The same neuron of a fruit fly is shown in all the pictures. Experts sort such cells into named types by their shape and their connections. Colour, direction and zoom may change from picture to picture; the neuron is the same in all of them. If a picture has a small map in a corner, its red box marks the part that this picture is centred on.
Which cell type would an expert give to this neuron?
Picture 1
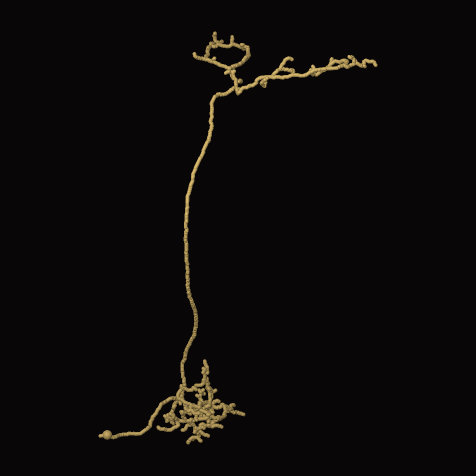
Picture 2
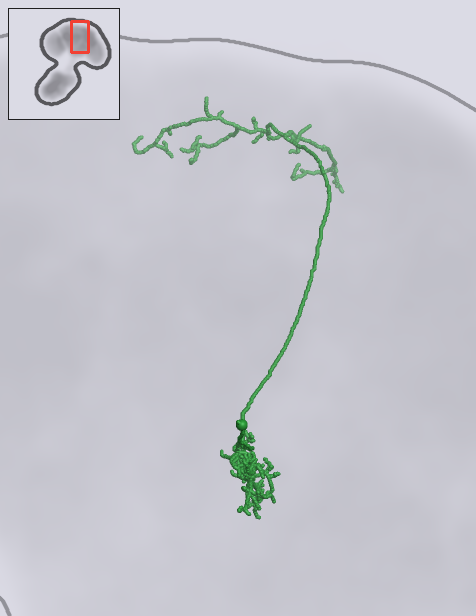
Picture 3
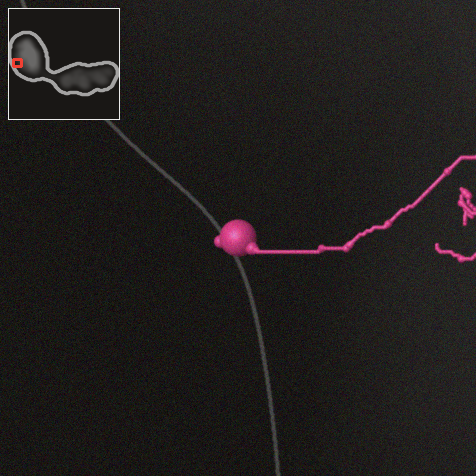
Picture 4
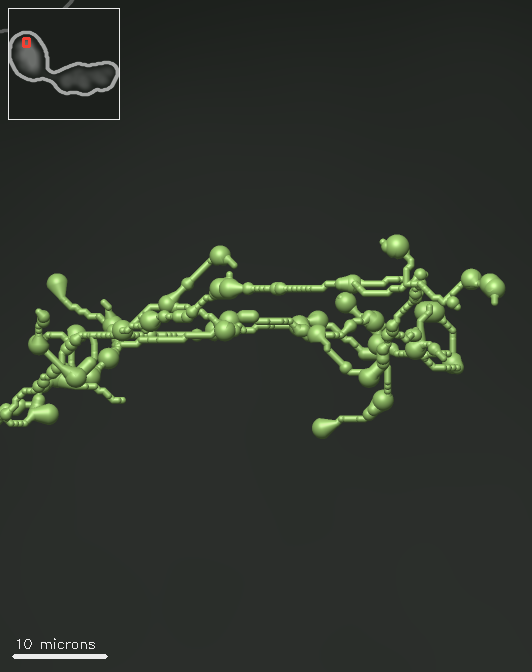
CB4077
